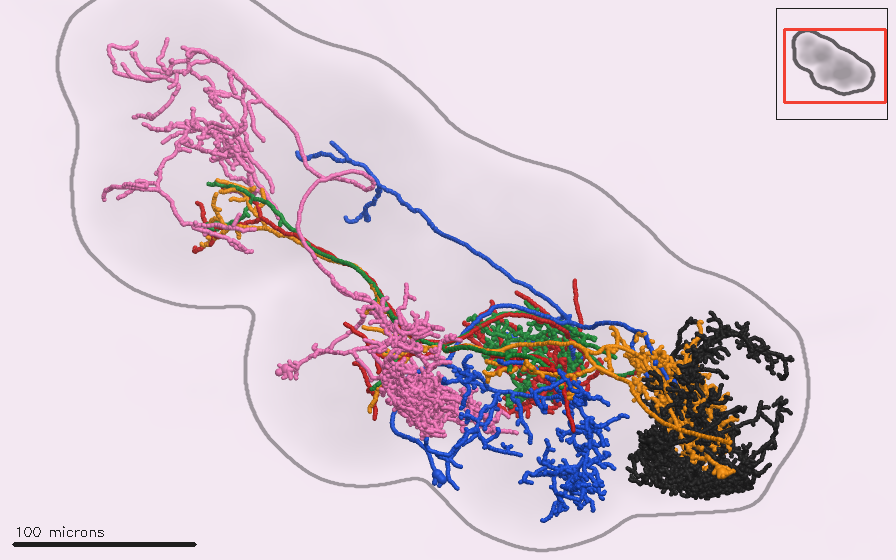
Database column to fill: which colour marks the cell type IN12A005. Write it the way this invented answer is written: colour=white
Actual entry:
colour=pink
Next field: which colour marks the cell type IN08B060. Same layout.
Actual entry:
colour=red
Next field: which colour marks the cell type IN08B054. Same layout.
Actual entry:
colour=green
